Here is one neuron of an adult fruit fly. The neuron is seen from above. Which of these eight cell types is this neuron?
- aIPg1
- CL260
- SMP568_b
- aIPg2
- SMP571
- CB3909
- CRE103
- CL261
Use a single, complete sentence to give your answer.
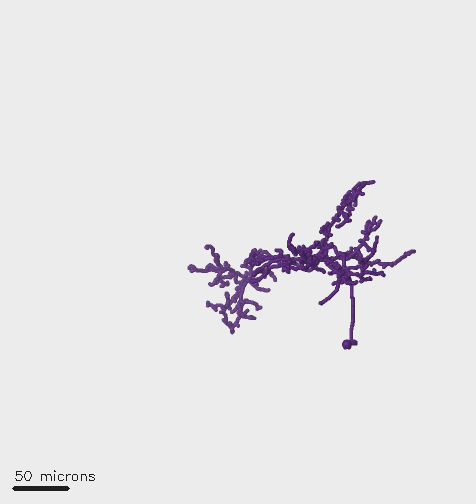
In terms of cell type, the neuron is CL260.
